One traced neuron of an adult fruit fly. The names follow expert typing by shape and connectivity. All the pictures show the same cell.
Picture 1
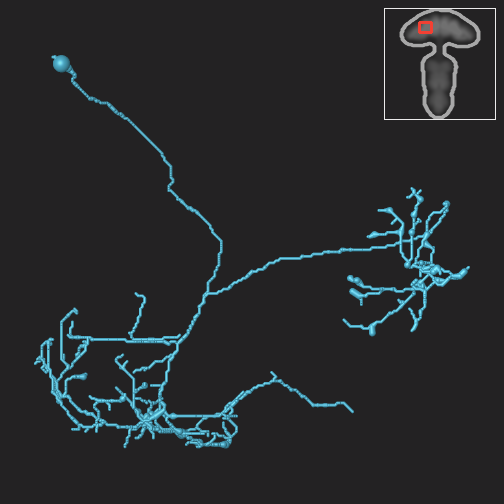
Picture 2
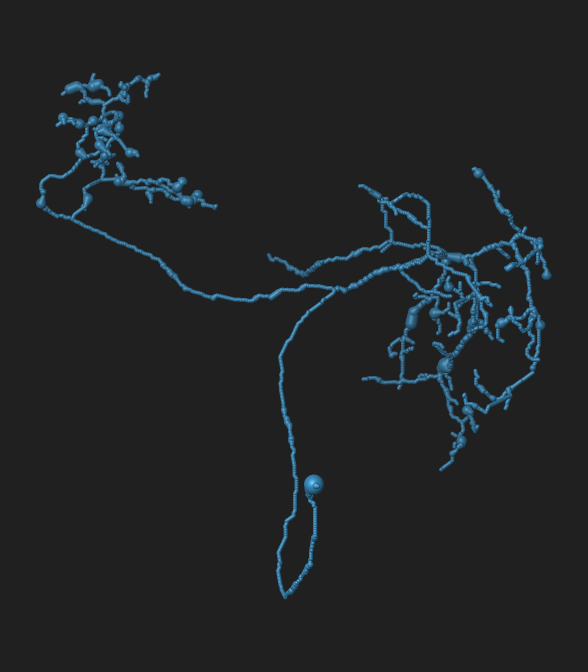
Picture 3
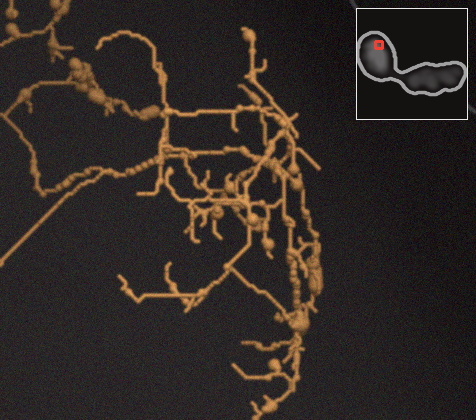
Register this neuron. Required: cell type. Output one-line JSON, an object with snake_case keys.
{"cell_type": "LHAV6a7"}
